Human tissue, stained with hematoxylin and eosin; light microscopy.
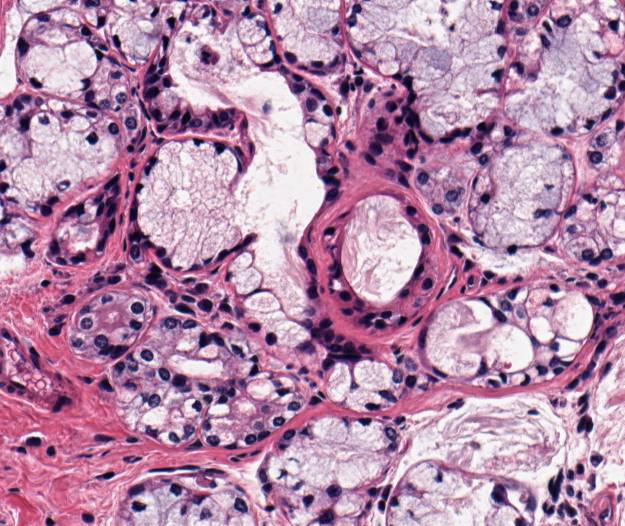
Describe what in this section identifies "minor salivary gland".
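Section: minor salivary gland.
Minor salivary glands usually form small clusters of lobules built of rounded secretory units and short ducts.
Fits: acini present; most acinar cells pale and foamy, with dark flattened nuclei pressed to the base. Fits: round duct just right of centre, lining cells with pink cytoplasm, pale material in the lumen.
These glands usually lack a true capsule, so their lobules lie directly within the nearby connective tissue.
Fits: pink collagenous stroma, densest lower left. Differs from the rest: one small acinus at the left edge of centre, granular purplish cytoplasm, round centrally placed nuclei.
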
